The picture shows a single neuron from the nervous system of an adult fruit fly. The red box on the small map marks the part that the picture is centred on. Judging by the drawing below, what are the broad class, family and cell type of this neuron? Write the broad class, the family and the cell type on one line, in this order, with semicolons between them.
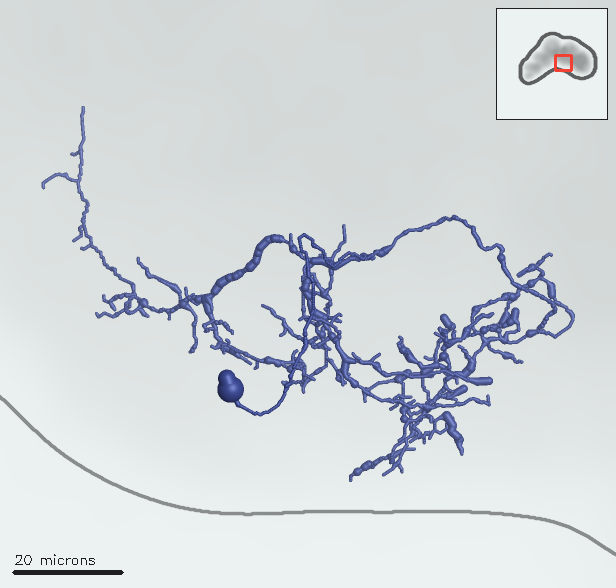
central-brain intrinsic neuron; hemilineage DM6_dorso_lateral; SMP379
